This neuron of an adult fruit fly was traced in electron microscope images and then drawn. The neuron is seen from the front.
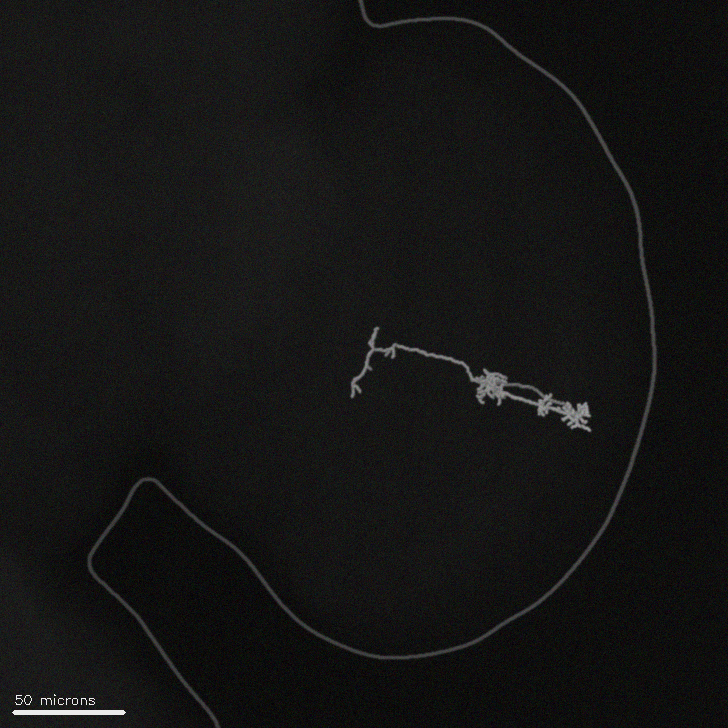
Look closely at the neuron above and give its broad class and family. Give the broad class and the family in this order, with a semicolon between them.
optic-lobe intrinsic neuron; T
